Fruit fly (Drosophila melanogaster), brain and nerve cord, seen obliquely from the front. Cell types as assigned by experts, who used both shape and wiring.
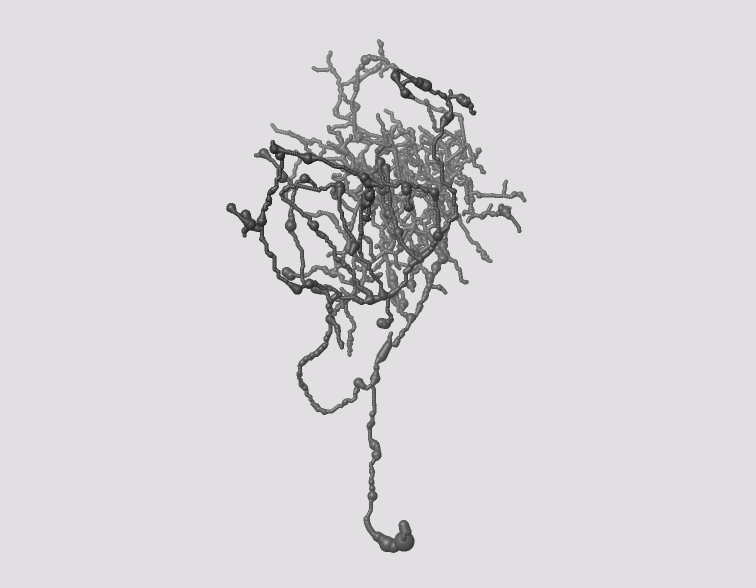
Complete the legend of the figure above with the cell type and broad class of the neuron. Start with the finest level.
AVLP407; central-brain intrinsic neuron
